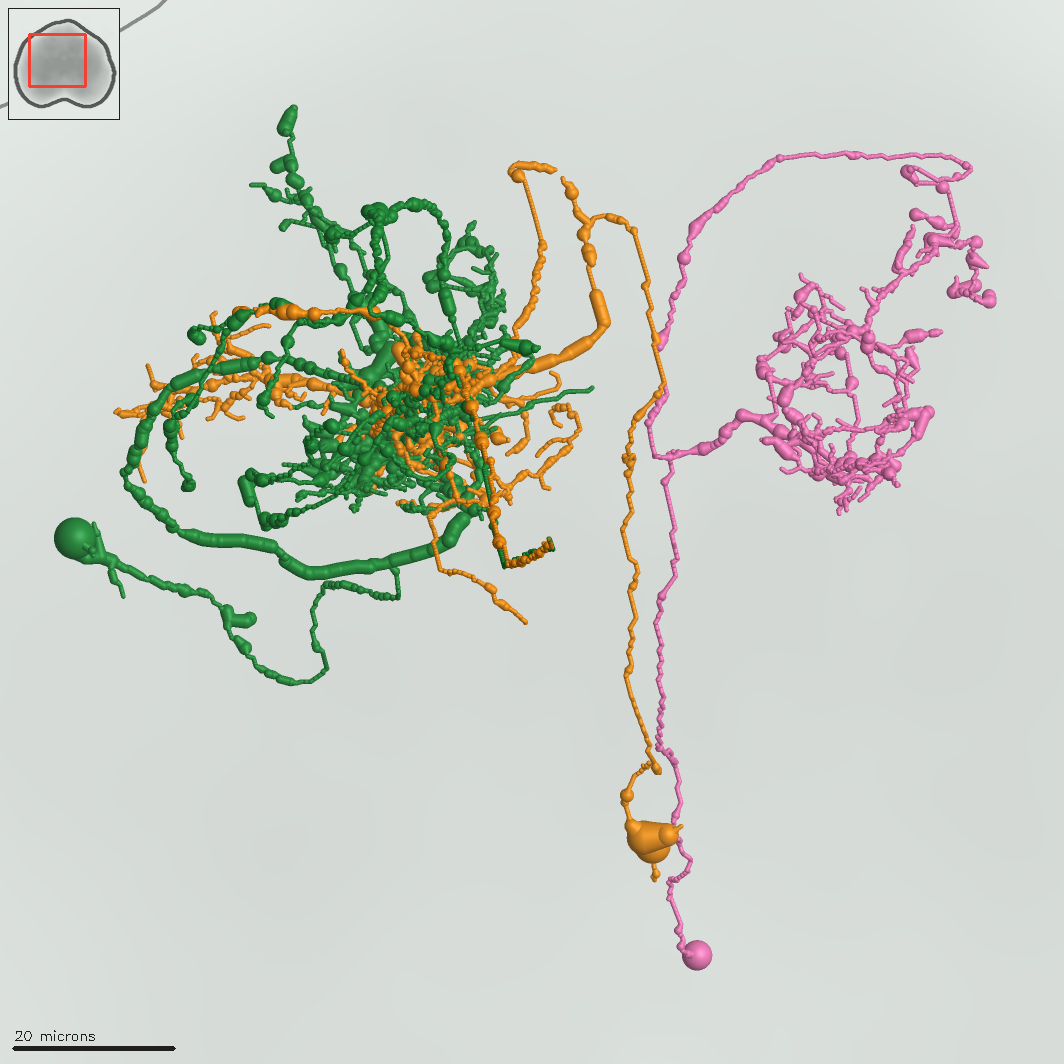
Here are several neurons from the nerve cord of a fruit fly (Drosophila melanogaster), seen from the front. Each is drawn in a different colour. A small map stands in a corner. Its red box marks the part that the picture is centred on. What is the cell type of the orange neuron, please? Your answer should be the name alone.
AN02A022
